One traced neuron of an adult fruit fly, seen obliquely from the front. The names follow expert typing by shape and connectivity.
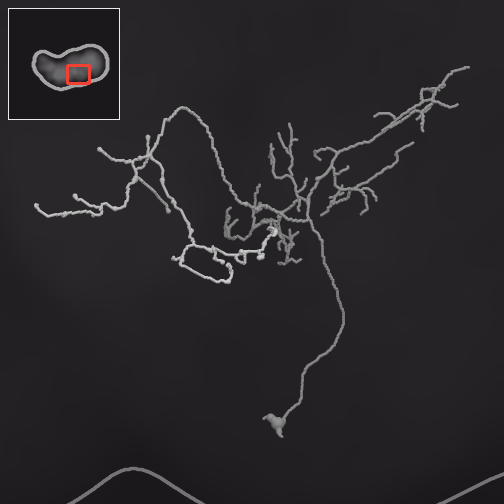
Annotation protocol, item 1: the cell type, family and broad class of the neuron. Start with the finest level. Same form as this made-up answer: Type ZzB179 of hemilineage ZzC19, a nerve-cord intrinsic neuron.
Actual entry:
Type GNG454 of hemilineage LB3, a central-brain intrinsic neuron.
